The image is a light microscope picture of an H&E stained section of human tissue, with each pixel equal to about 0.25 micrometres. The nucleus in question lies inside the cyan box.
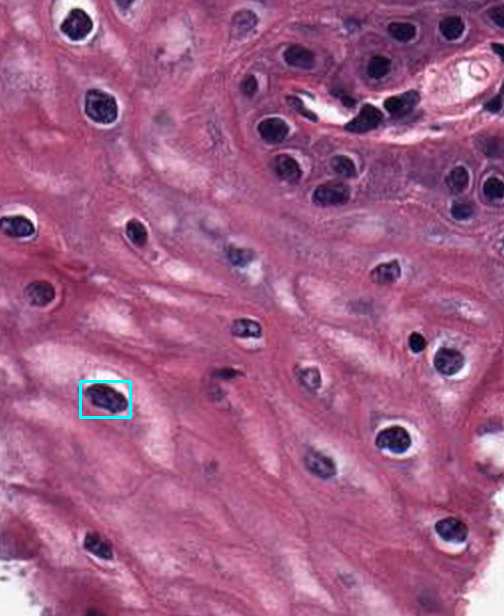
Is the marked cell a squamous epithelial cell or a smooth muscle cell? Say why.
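Squamous epithelial cell. A clear halo surrounds the nucleus, widest along its upper side. The nucleus sits in the middle of the cell, with pink cytoplasm extending well beyond it on all sides. The cytoplasm is pink with pale, wispy, cleared patches rather than being uniformly dense. The cell lies packed among similar pink cells with their outlines abutting one another.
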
